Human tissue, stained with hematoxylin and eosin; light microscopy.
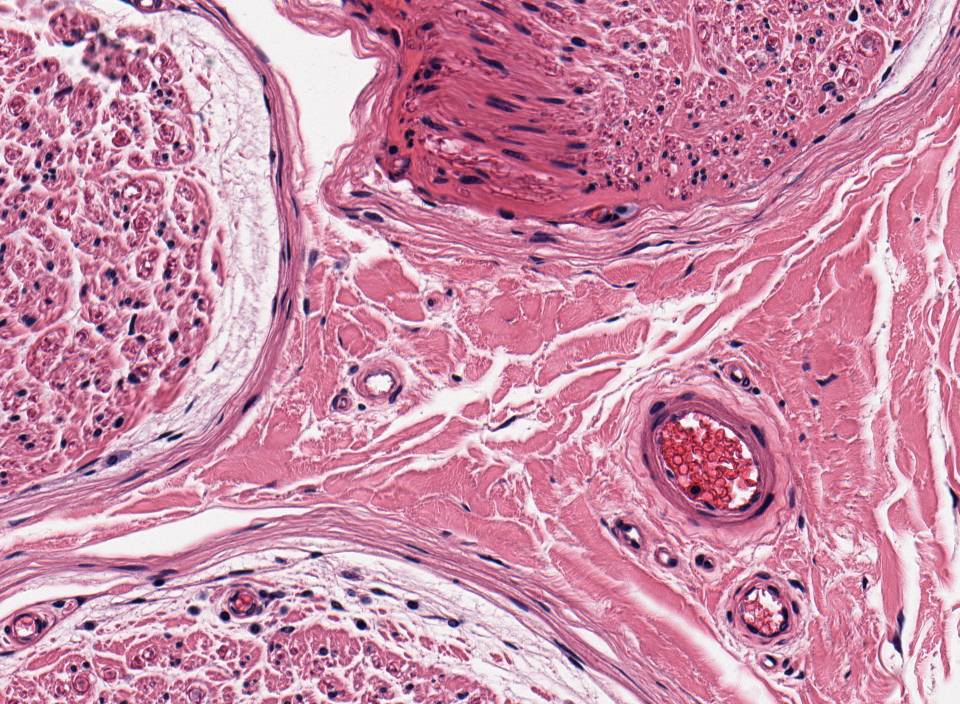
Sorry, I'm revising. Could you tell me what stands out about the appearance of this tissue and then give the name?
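Look first for three rounded nerve fibre bundles, at upper left, top centre and bottom, parted by dense connective tissue. In the upper left and bottom ones, fibres are cut across: small round profiles among scattered dark nuclei. This is tibial nerve.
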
